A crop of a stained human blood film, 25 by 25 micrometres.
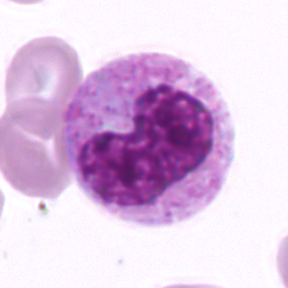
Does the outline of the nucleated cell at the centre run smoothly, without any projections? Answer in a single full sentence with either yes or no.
Yes, the cell does have a smooth edge free of projections, blebs or tags.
